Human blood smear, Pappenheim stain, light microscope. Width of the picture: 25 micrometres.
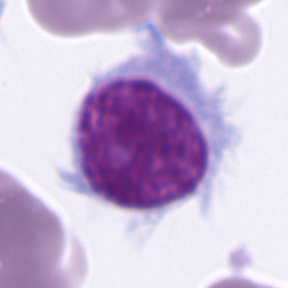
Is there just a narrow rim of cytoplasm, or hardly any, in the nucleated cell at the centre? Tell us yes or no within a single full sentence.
Yes, in this cell the cytoplasm is scant.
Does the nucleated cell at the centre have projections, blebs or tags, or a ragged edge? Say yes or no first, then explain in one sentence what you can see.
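Yes. Thin, hair-like projections extend from the cell surface.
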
